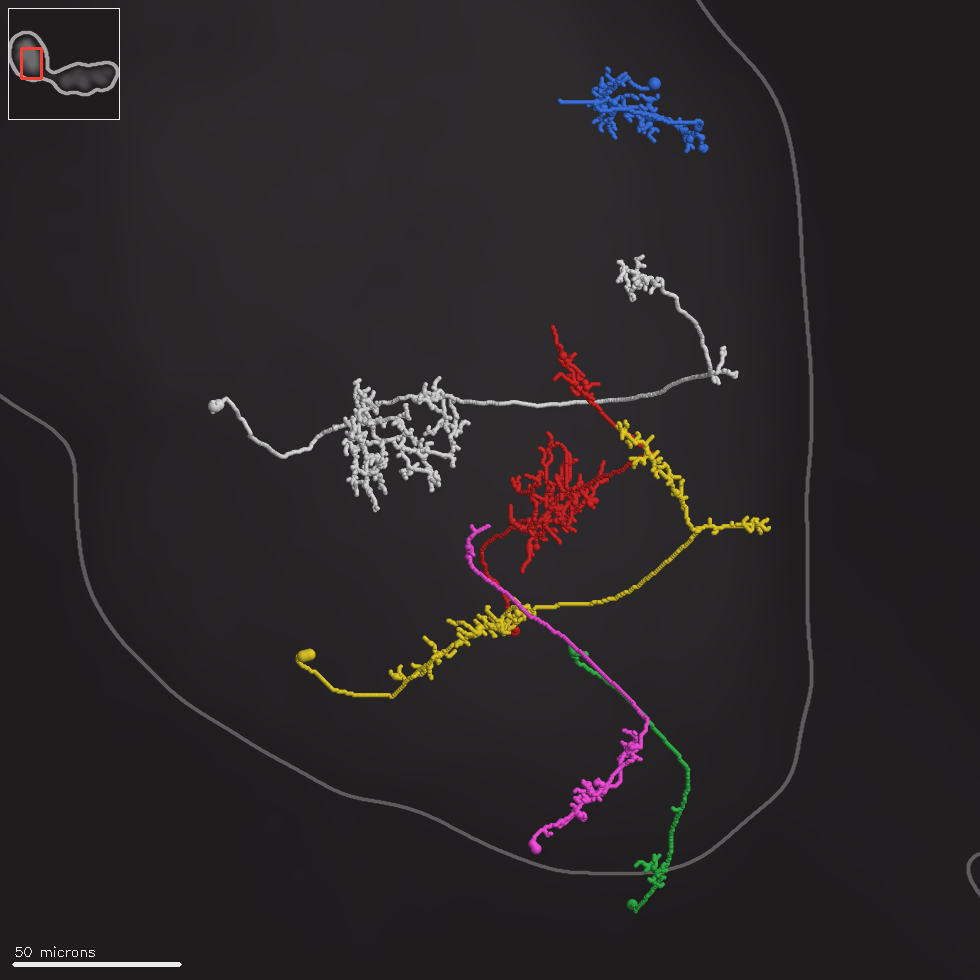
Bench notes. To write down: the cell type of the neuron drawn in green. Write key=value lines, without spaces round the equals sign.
cell_type=Tm9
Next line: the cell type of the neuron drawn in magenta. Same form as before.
cell_type=Tm20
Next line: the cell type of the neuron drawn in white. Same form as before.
cell_type=TmY10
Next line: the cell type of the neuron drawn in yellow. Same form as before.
cell_type=TmY5a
